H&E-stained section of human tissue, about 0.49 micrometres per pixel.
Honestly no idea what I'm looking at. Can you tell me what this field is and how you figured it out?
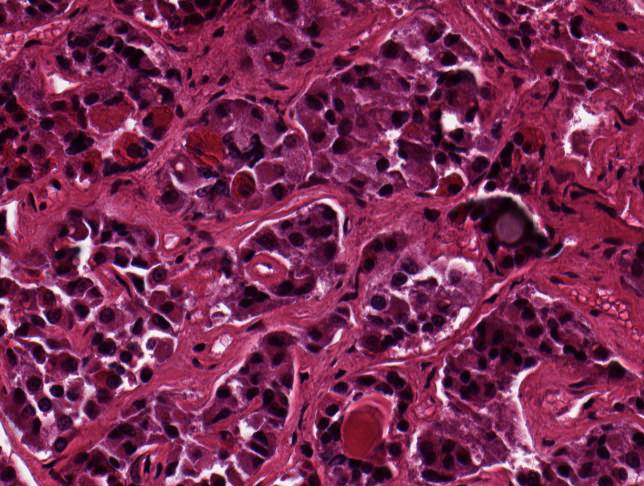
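Pars distalis of the pituitary. Cells packed in nests throughout the field, divided by narrow fibrous septa: pink collagenous bands with elongated spindle nuclei. Nest cells: round, darkly stained nuclei, moderate eosinophilic cytoplasm.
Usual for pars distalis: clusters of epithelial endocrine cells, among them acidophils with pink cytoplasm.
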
